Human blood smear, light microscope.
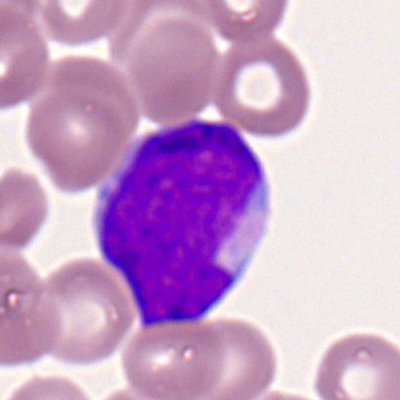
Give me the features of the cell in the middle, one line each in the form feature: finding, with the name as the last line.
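Nucleus: takes up nearly the whole cell, just one unlobed mass
Chromatin: finely stippled, spread evenly
Cytoplasm: scant, not much of it at all
Cell type: myeloblast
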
